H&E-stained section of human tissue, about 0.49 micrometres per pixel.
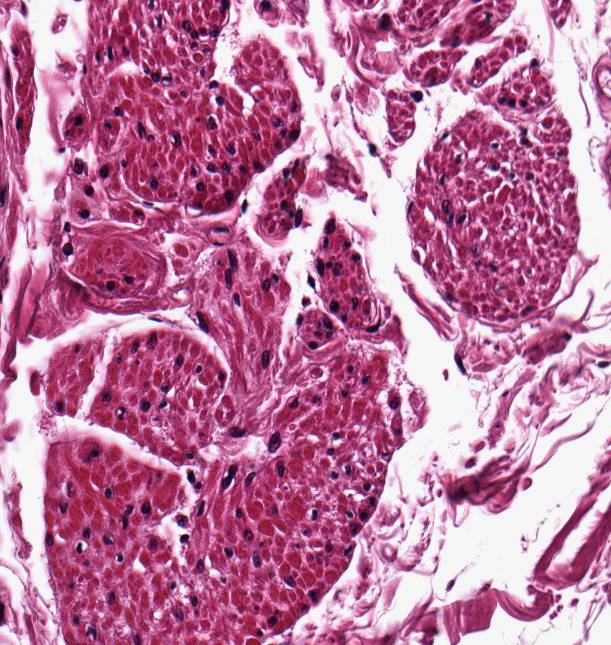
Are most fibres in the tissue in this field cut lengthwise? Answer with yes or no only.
No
